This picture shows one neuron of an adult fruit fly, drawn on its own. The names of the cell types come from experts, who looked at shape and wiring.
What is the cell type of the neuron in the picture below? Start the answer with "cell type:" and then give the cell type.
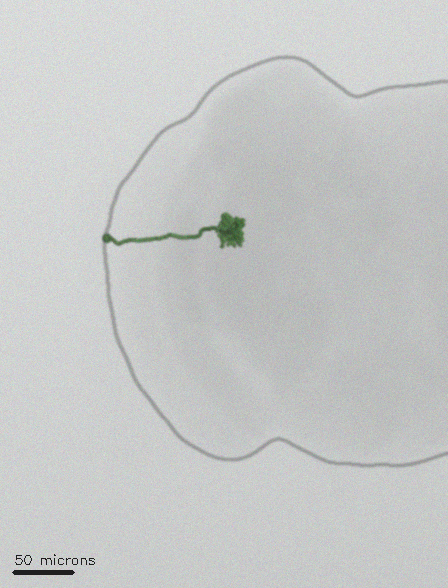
cell type: TmY20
